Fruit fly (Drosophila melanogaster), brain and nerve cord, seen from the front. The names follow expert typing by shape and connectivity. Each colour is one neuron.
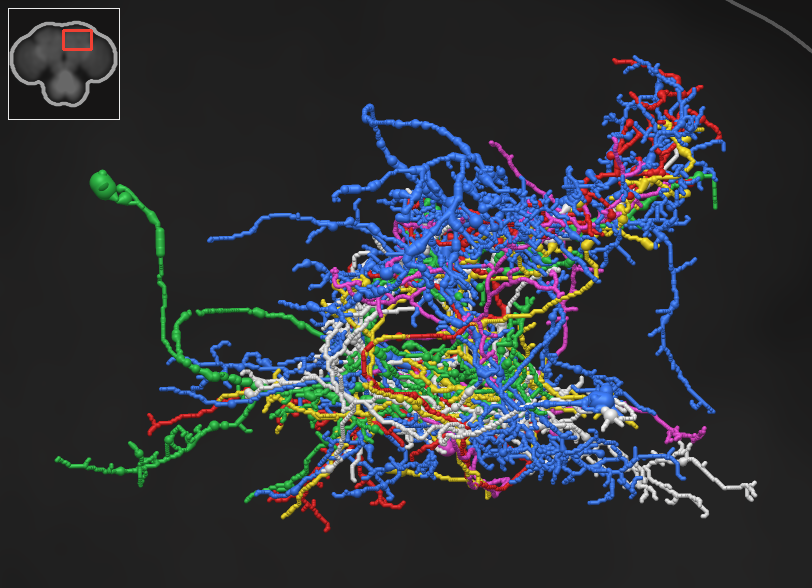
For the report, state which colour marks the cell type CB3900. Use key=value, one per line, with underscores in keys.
colour=magenta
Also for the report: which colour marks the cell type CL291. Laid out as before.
colour=red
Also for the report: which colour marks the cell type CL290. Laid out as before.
colour=yellow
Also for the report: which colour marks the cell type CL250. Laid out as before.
colour=green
